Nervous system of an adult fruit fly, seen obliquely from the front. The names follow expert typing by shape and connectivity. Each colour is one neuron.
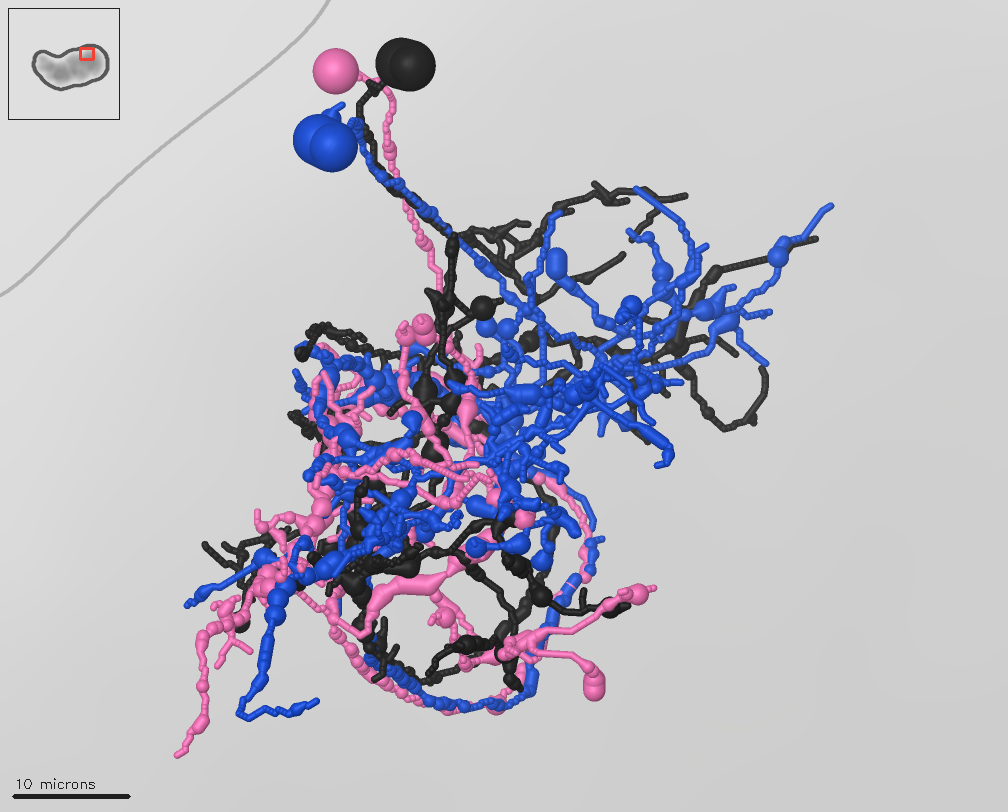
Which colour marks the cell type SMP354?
blue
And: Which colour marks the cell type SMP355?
pink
